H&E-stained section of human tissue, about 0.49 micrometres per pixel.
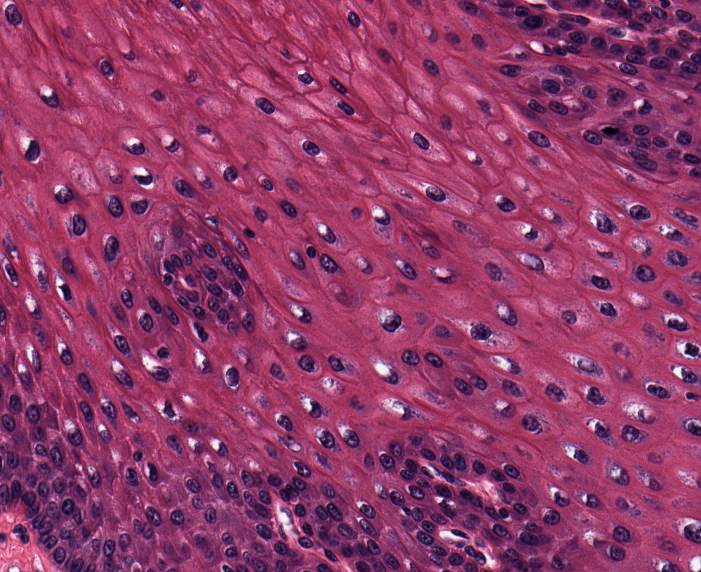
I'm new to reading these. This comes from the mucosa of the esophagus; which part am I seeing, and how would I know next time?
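What fills nearly the whole field is stratified squamous nonkeratinized epithelium, many layers thick. Notice that the cells keep their nuclei right up to the top edge, with no anucleate keratin, and have abundant pink cytoplasm.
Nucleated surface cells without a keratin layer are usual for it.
Left of centre, a small rounded cluster of crowded dark nuclei sits among larger, paler cells.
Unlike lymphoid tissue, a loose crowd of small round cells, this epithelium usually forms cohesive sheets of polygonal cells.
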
